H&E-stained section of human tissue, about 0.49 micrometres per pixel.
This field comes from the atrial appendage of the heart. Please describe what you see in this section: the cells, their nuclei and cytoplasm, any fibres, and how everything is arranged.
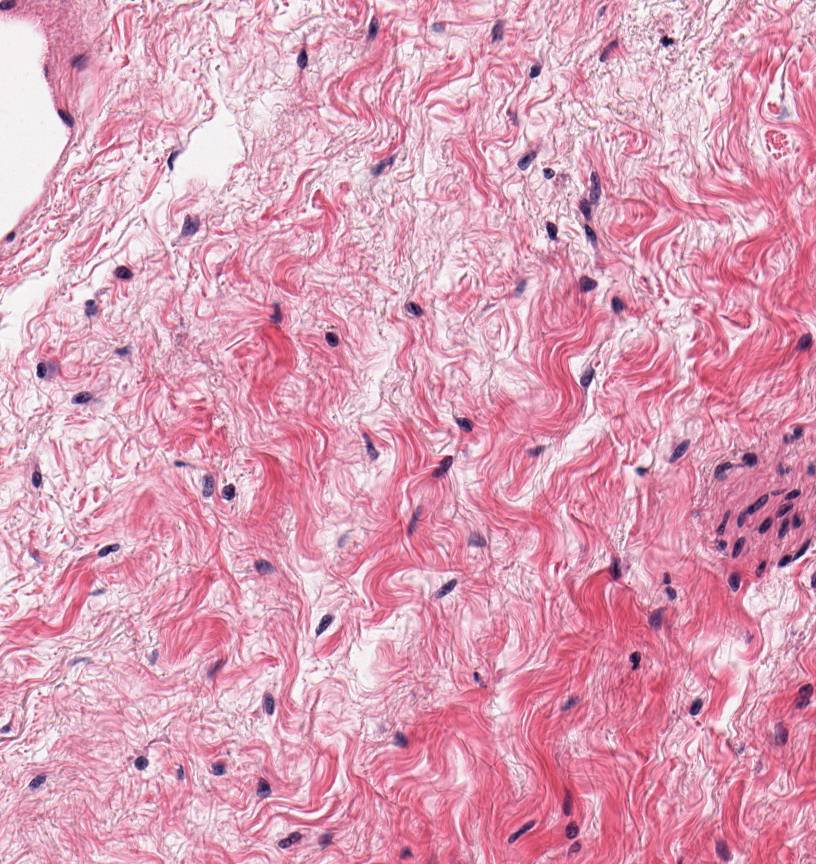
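Connective tissue of wavy pink collagen bundles running in many directions makes up the entire field. Between bundles, mainly upper and left, the background is pale and loose, with fine wispy fibres. Small dark purple spindle-shaped nuclei lie sparsely and singly among the bundles.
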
